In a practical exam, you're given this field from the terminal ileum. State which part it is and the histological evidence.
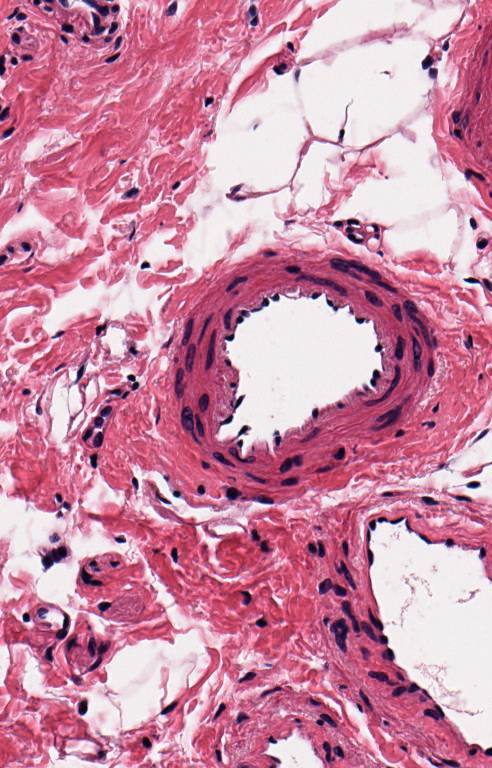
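Check one: dense connective tissue fills most of the left and lower field. Check two: its bundles are pink, wavy collagen with sparse spindle-shaped nuclei.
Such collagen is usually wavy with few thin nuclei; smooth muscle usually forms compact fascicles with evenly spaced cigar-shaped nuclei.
Check three: a central muscular vessel has an empty, round-to-oval lumen within several smooth muscle layers.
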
